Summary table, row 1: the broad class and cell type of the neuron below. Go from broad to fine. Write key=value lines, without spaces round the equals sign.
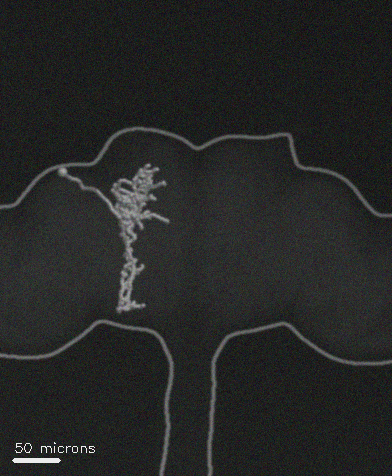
broad_class=central-brain intrinsic neuron
cell_type=LAL109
